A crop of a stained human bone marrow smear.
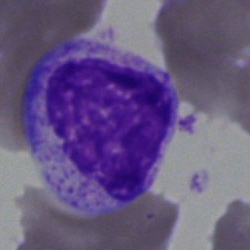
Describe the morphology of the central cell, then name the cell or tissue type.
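A rounded cell with a smooth edge. Its nucleus fills most of the cell and is set toward the upper right. The cytoplasm surrounds it as a rim, widest on the lower left side. Fine purple granules are scattered through this cytoplasm. The cell is a myelocyte.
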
